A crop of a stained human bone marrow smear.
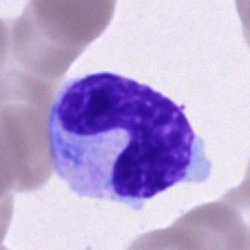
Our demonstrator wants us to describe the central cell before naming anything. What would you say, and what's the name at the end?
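A thick horseshoe-shaped nucleus curves here with its notch opening toward the left, its dense dark purple chromatin broken by small paler patches. Pale greyish-blue cytoplasm fills the notch, and a small pale cytoplasmic bulge projects from the right edge. This is a band neutrophil.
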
